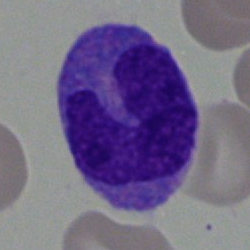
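Monocyte in a stained human bone marrow smear, the central cell. The outline is smooth and oval. The nucleus fills most of the cell and carries a deep indentation on its upper-left side. Cytoplasm is widest at the upper left.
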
